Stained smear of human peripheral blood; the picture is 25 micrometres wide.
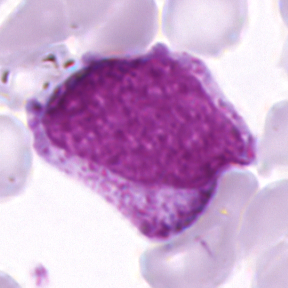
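Promyelocyte, about 21 by 17 micrometres. Notice that the nucleus fills most of the cell and sits toward its upper side. Its chromatin is finely stippled, with small pale gaps spread evenly through it. Below the nucleus the cytoplasm forms a broad crescent, elsewhere only a thin rim, and carries many fine reddish-purple granules.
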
